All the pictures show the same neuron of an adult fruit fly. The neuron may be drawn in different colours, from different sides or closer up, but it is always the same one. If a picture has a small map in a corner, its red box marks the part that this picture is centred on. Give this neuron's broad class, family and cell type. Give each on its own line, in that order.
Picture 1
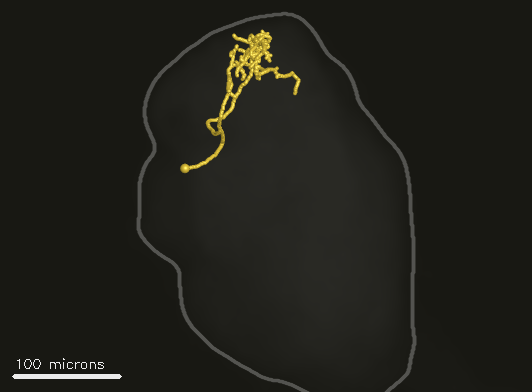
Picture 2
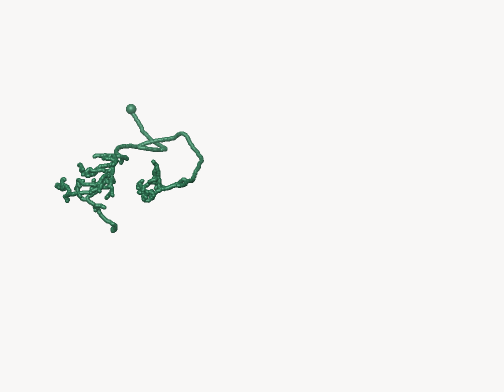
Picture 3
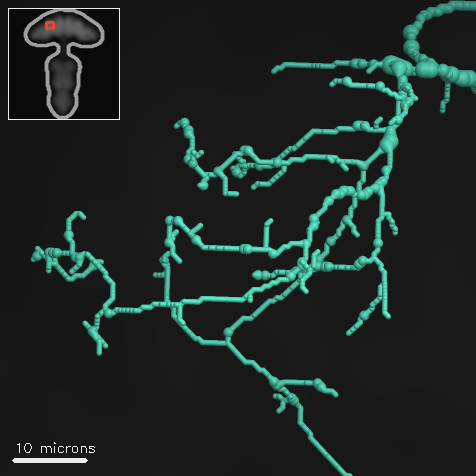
central-brain intrinsic neuron
hemilineage CREl1
SLP240_b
